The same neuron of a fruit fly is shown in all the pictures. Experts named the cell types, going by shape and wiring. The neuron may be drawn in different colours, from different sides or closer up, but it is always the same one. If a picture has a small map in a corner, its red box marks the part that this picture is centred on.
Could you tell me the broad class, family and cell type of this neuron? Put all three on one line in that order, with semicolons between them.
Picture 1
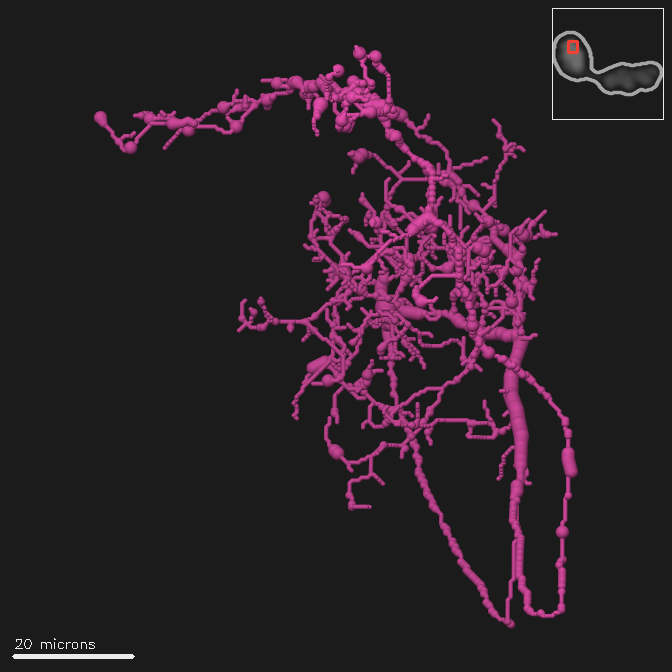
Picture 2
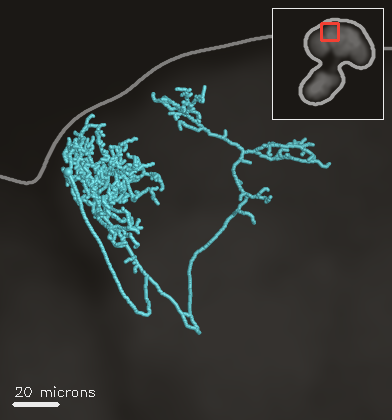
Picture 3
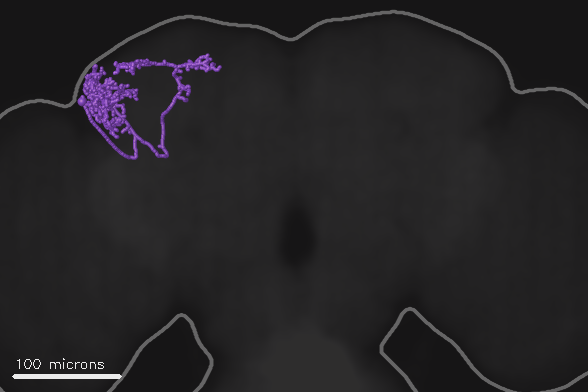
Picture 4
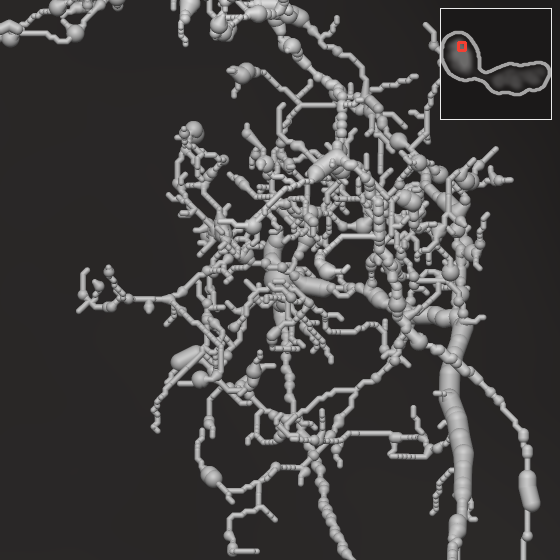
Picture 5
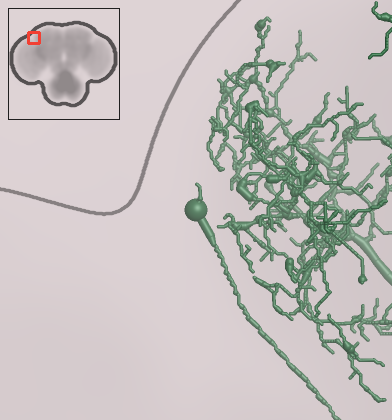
central-brain intrinsic neuron; hemilineage LHl4_posterior; LHPV2h1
